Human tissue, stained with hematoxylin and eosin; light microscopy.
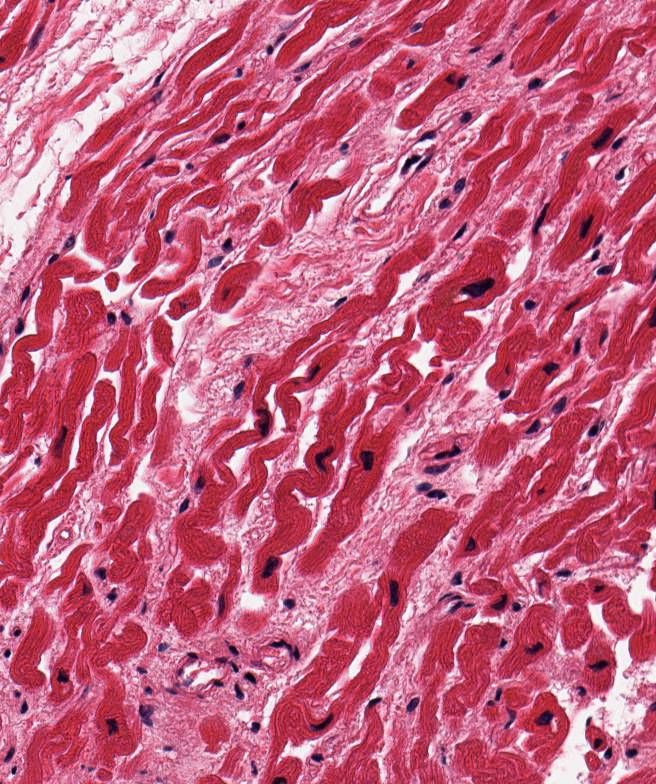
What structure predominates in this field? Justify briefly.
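Myocardium, checked point by point. First, the fibres run diagonally from lower left to upper right, with nuclei placed centrally.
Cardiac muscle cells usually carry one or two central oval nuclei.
Second, several nuclei are large, dark and blocky. Third, pale pink, loose fibrillar stroma with scattered small dark nuclei separates the fibres.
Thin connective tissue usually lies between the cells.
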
